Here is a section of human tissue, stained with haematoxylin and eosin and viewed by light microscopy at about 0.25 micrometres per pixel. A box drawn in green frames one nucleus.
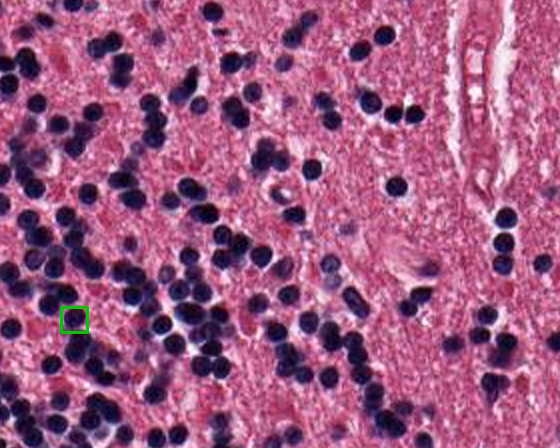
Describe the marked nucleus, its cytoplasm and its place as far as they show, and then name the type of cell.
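The nucleus is round and very dark, nearly uniformly so. Its nucleus is about the same size as the many dark round nuclei around it. It lies among a crowded group of similar small dark round nuclei, close to or touching a neighbouring one. Type of cell: cerebellar granule cell.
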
